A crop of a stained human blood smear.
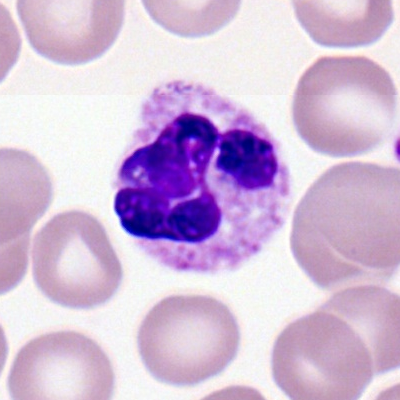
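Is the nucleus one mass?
No, several separate lobes.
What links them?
Thin strands; one lobe sits apart on the right.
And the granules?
Fine, small, pinkish-lilac, not large bright orange.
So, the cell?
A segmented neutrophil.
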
